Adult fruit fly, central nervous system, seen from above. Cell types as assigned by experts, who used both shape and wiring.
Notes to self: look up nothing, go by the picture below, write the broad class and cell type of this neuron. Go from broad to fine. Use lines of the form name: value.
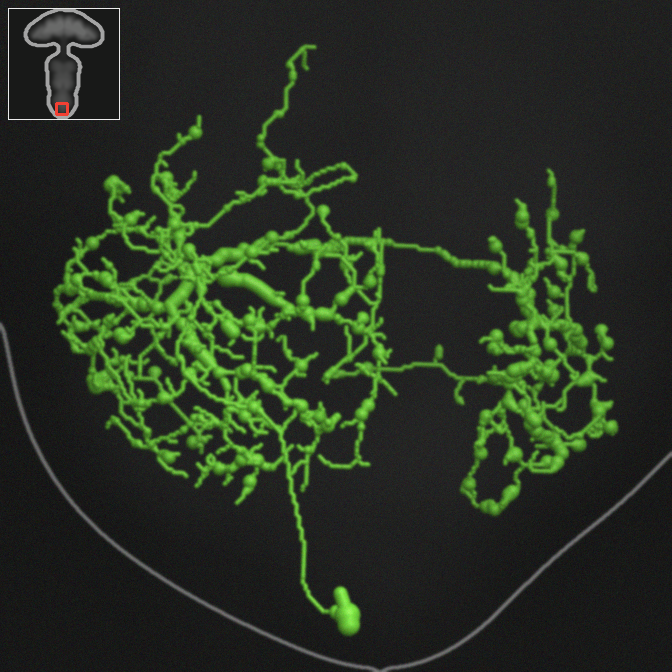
broad class: nerve-cord intrinsic neuron
cell type: INXXX299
